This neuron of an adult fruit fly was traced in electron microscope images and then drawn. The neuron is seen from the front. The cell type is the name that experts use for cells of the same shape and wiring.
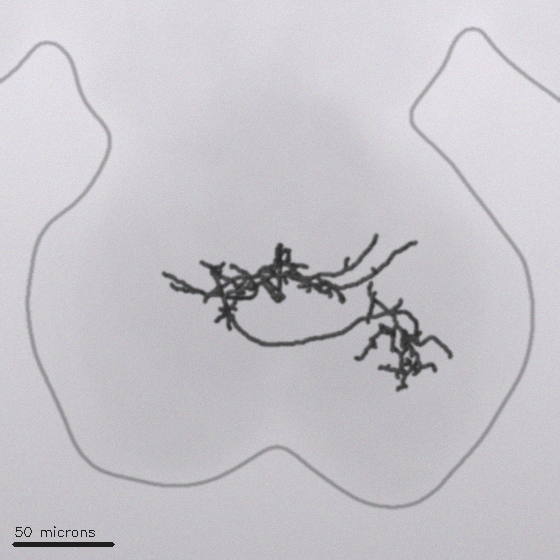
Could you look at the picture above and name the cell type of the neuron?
IN01A078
